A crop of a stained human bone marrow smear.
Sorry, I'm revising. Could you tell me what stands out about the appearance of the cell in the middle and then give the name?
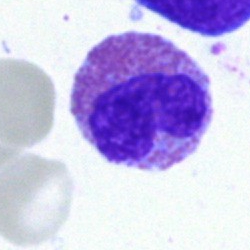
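The nucleus is indented along its lower edge, which gives it a kidney shape. Its chromatin is dark purple and coarsely clumped. No nucleoli are visible within the nucleus. The cytoplasm shows no vacuoles. This cell is an eosinophil.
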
